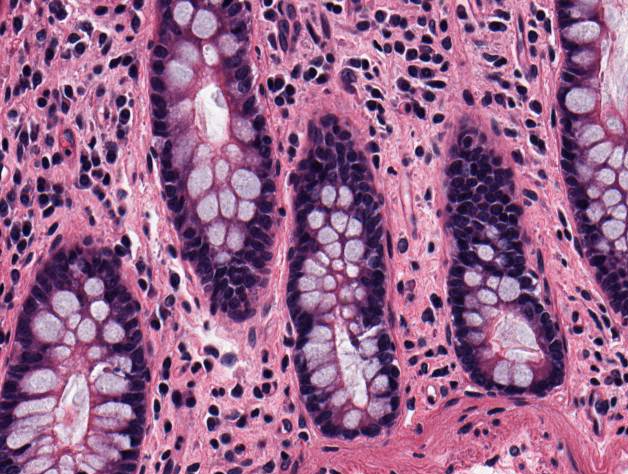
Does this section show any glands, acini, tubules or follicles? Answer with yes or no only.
Yes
